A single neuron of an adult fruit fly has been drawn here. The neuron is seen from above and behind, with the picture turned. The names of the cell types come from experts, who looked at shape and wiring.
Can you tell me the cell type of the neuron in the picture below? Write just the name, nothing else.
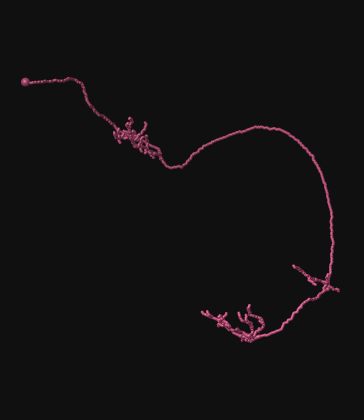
TmY17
